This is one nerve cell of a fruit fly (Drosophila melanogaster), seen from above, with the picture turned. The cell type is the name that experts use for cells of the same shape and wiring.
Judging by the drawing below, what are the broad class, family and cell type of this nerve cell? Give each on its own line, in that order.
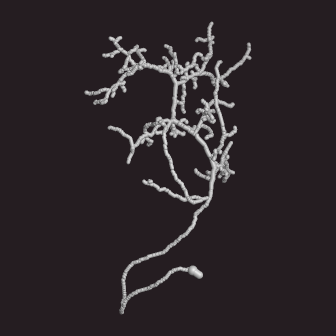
nerve-cord intrinsic neuron
hemilineage 11B
IN11B014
